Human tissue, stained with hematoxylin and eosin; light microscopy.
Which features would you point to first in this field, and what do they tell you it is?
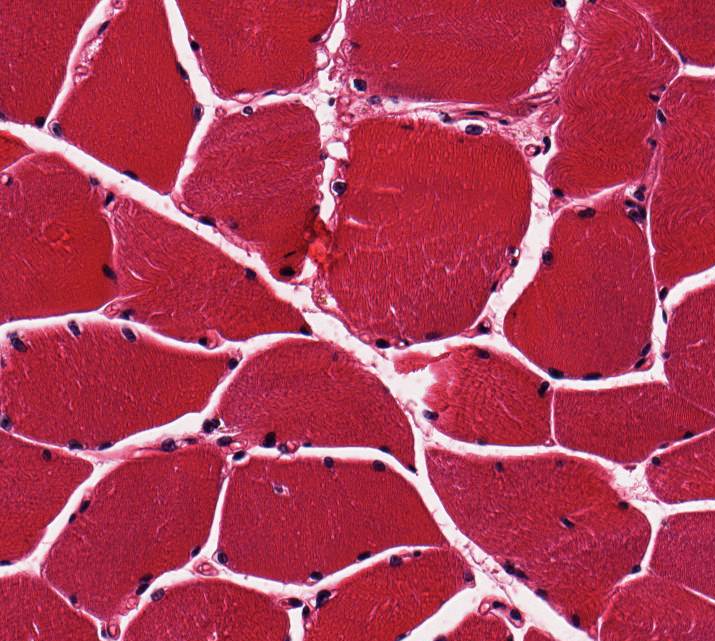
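Looking at this, it's skeletal muscle. The dark, flattened nuclei sit at the fibre edges, none in the centres, and the profiles are angular polygons flattened where they meet their neighbours.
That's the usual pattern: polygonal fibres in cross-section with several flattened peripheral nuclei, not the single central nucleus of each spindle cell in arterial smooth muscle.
No fat cells anywhere.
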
